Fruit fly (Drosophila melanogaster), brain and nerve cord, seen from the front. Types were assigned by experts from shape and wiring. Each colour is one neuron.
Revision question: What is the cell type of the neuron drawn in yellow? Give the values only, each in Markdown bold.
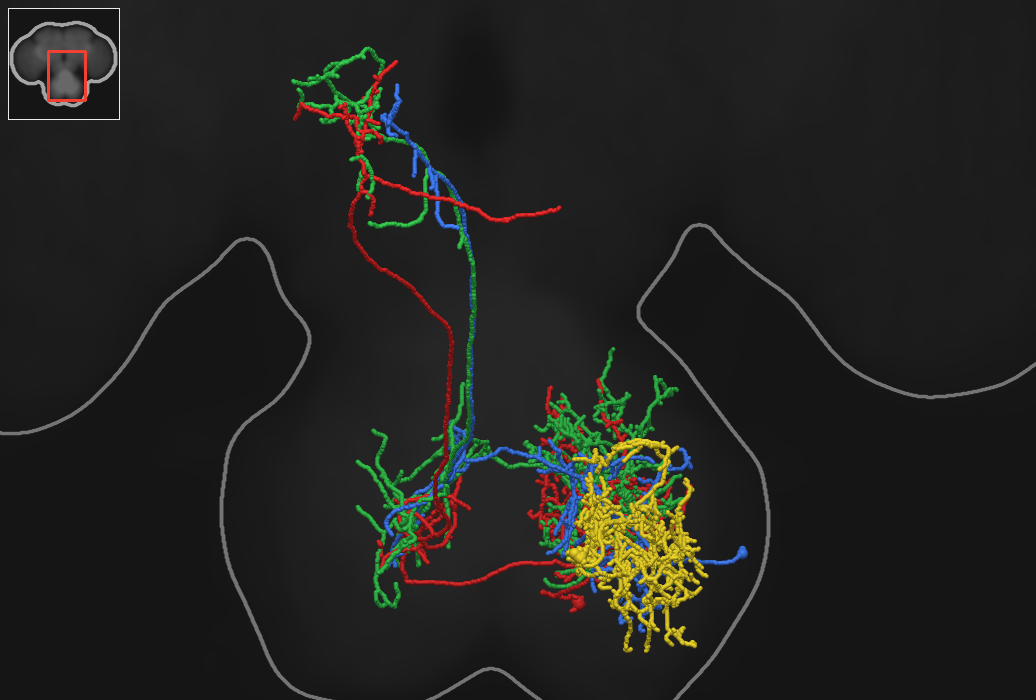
**IN16B042**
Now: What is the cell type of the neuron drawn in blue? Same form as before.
**AN08B100**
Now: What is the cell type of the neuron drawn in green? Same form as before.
**AN08B022**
